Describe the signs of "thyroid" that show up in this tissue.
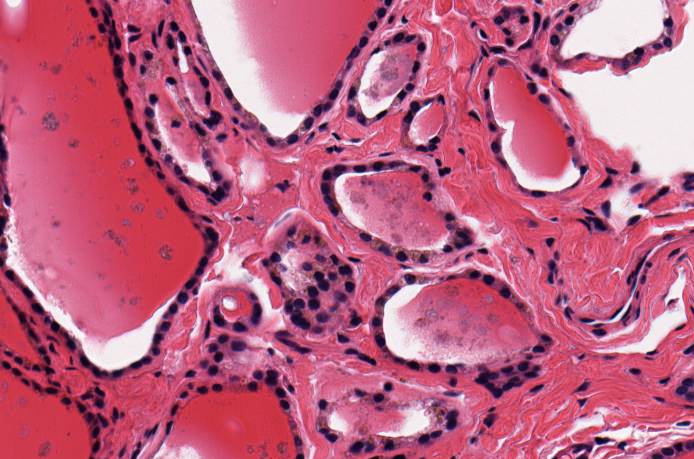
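I'd say the rounded, closed follicles fit thyroid, though their sizes vary widely, largest at the left and top edges, smaller toward the centre.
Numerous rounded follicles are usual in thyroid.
A single layer of flattened to low cuboidal cells lines each follicle, which fits.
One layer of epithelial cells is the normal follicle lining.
The large follicles hold homogeneous deep pink colloid, also as expected.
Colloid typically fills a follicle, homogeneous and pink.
What doesn't fit: wavy pink collagenous bands between follicles, broadest in the centre and right.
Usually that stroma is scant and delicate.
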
